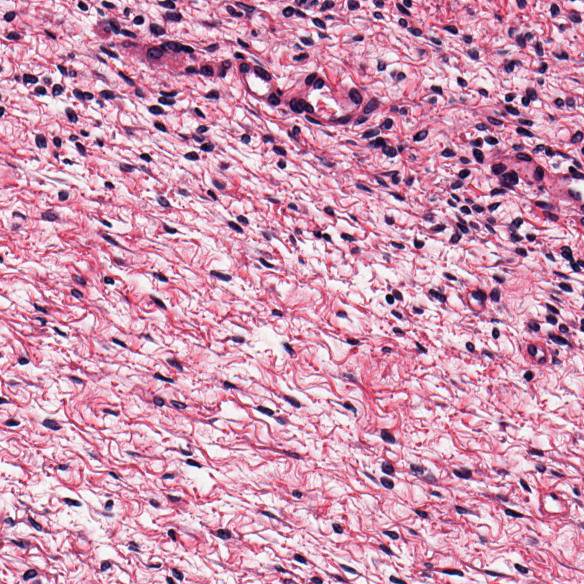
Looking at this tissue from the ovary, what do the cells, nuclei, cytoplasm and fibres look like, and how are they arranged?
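Cell density is greater in the upper right of the field than in the lower left. The stroma comprises thin, wavy pink collagen fibres separated by pale, apparently empty spaces. The spindle cells have slender, dark-staining, tapered nuclei without conspicuous nucleoli. Their cytoplasm is scant, and their borders cannot be distinguished from the stroma.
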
